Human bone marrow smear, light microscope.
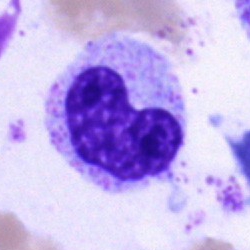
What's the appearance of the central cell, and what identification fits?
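Nucleus kidney-shaped, single notch on its upper side. Outline roughly round. Moderate cytoplasmic rim, widest above and to the right of the nucleus. Fine pink-purple granules scattered through the cytoplasm. Result: metamyelocyte.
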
